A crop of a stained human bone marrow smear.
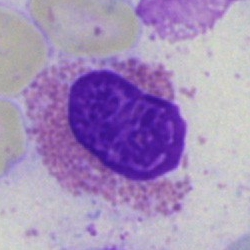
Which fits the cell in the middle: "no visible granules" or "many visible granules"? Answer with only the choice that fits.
Many visible granules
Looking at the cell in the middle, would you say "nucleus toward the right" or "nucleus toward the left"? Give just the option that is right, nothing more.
Nucleus toward the right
